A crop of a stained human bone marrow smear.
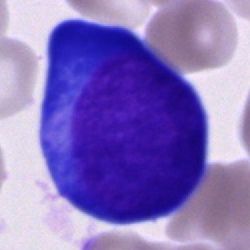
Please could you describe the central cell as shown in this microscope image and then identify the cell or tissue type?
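Off-centre, toward the lower right of the cell, lies the nucleus. The widest band of cytoplasm is on its upper-left side. No granules are visible in the cytoplasm. At the upper left the cell outline rises to a blunt point. It is a proerythroblast.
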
